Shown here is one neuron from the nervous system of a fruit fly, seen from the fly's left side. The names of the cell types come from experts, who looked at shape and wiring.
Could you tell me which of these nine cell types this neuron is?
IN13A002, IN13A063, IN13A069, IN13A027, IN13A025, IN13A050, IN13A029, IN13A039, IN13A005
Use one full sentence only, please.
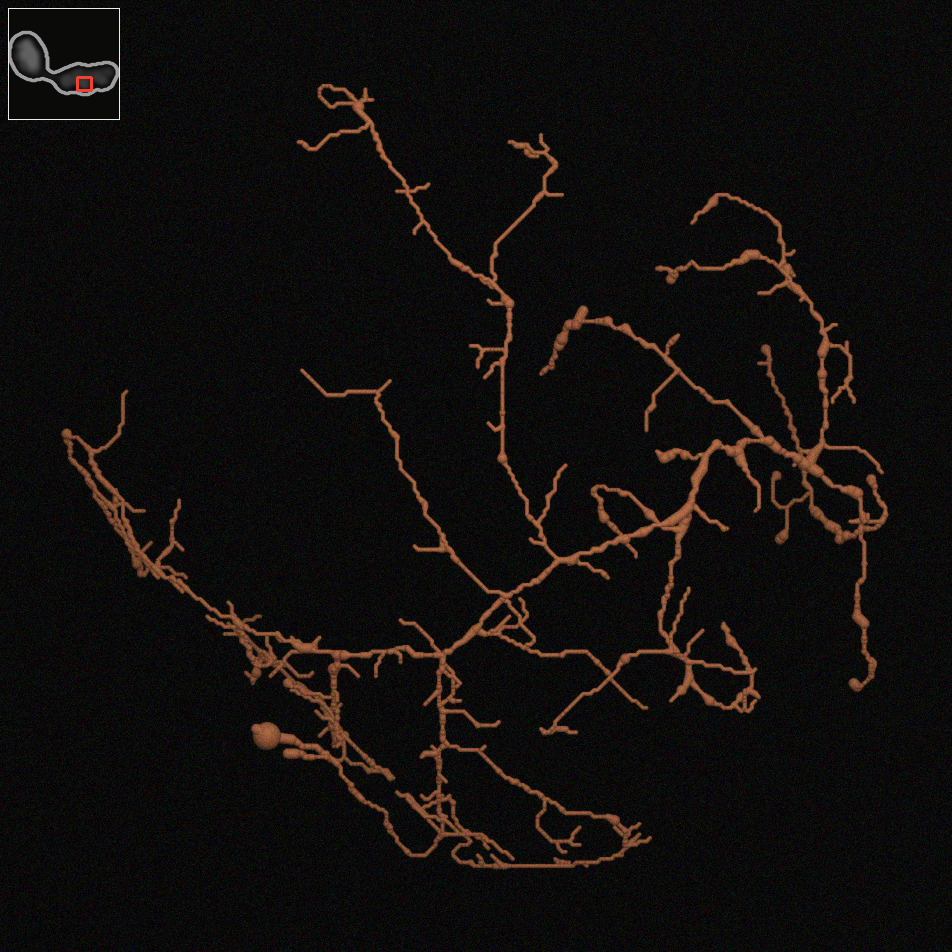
Under cell type classification, the neuron is IN13A039.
